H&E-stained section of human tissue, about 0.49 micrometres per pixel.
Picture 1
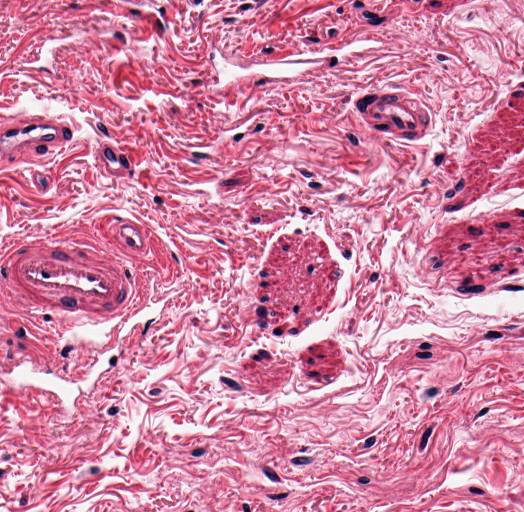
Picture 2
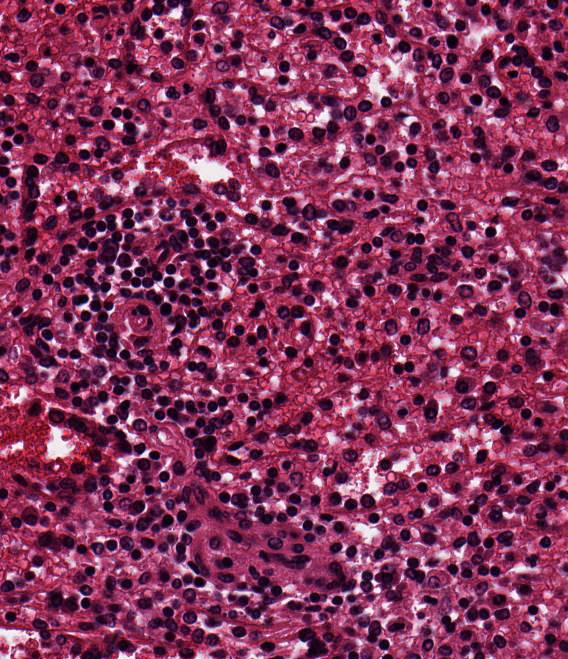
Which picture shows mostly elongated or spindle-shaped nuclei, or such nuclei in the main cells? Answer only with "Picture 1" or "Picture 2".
Picture 1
